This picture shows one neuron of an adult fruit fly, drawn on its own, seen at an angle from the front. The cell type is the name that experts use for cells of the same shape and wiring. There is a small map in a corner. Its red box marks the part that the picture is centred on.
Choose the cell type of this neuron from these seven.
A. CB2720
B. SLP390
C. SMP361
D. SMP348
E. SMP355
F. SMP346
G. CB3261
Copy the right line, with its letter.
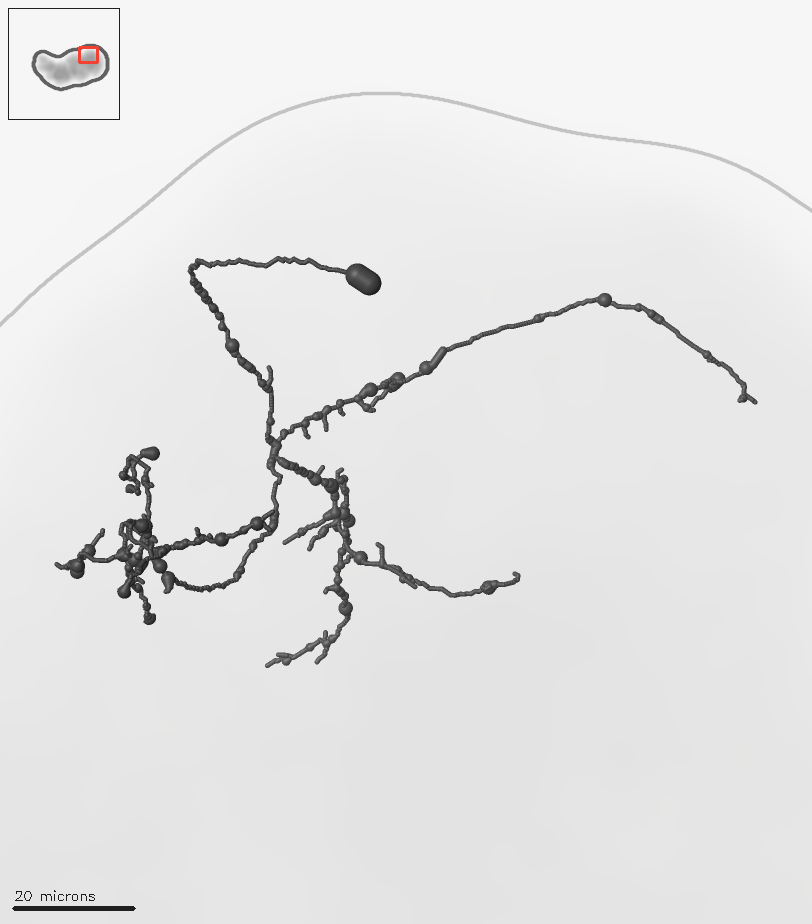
A. CB2720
